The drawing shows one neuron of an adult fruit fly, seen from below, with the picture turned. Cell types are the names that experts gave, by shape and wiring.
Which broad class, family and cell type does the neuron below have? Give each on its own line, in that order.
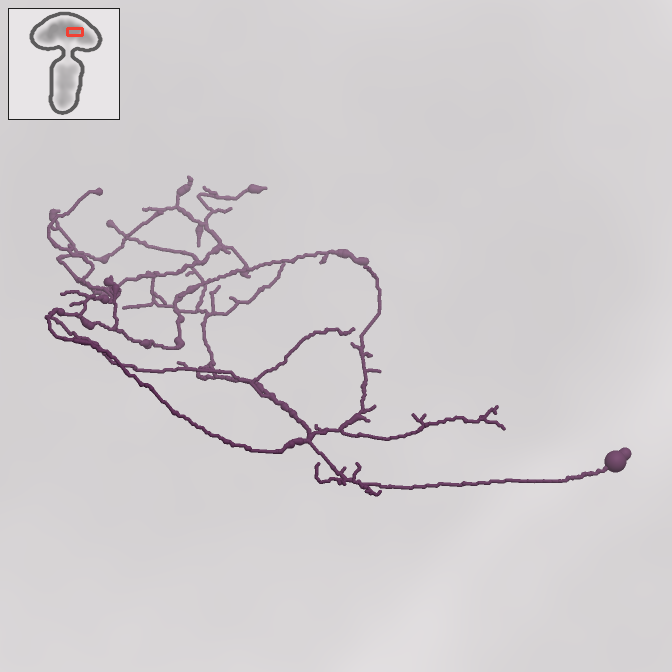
central-brain intrinsic neuron
hemilineage LHp2
CB3173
